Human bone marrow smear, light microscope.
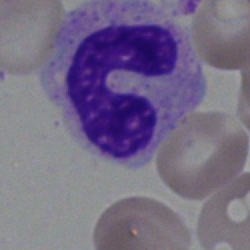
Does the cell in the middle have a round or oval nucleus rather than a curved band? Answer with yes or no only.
No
